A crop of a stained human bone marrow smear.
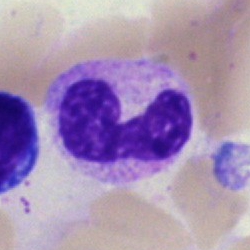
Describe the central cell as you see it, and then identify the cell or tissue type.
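Start with the outline, which is roughly round with a smooth edge. Now look at the nucleus: it is deeply indented from its upper side. See how coarsely clumped the chromatin is. In the cytoplasm you won't find any vacuoles. So what you are looking at here is a band neutrophil.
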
